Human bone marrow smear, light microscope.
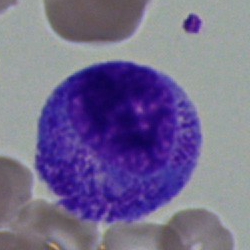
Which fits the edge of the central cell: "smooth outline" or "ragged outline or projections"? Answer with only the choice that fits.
Smooth outline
